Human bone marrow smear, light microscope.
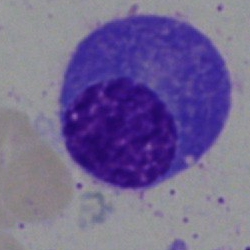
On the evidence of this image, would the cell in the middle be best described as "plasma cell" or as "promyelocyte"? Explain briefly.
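This is a plasma cell, not a promyelocyte. First check, the chromatin: it is coarse and clumped, with small pale gaps between the dark clumps. Second check, the nucleolus: none can be made out in the nucleus.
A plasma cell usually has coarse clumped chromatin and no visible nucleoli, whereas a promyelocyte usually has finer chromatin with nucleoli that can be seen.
Remaining points, simply recorded: the outline is round with a smooth edge, and the cytoplasm is abundant and deep blue.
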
